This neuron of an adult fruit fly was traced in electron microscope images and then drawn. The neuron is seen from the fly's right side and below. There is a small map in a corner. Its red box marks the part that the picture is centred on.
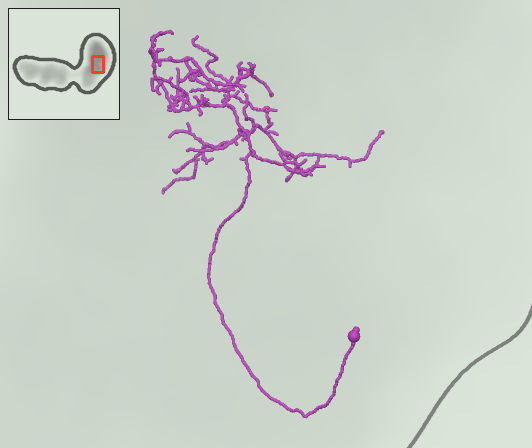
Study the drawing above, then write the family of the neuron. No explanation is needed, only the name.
hemilineage MX3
